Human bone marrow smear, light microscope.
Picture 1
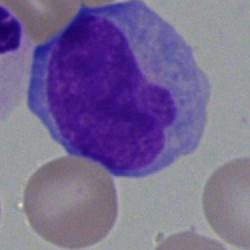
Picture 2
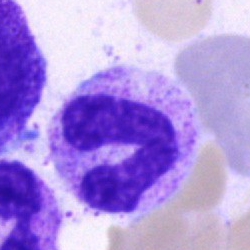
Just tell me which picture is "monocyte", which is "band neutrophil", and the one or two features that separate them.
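A monocyte occupies picture 1; picture 2 contains a band neutrophil. The monocyte's nucleus lies toward the left of the cell and has an indented, lumpy border on its right side, whereas the band neutrophil's nucleus is a single unsegmented band curved into a C shape, open to the left.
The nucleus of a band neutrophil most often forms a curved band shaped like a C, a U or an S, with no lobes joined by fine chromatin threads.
The chromatin also differs: finely granular without coarse dark clumps in the monocyte, dense and coarsely clumped in the band neutrophil.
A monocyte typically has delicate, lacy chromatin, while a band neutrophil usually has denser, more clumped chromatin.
The monocyte's cytoplasm is blue and forms a band widest on the right side of the cell.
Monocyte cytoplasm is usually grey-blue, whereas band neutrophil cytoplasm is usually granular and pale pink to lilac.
In outline, the monocyte is irregular with a few blunt corners, and the band neutrophil round and smooth. The band neutrophil shows no visible nucleoli and no cytoplasmic vacuoles.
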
